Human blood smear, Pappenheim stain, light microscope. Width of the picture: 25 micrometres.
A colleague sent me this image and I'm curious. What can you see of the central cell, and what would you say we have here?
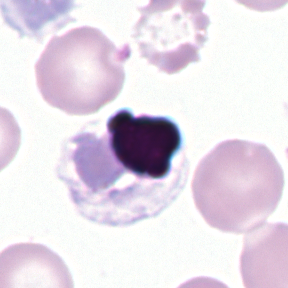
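Start with the nucleus: it isn't in the middle but sits off towards the upper right of the cell. Look inside it and you won't find any nucleoli. To its left lies a patch of pale lilac cytoplasm. Now trace the outline, which is ragged and frayed rather than smooth. This cell is a normoblast.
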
